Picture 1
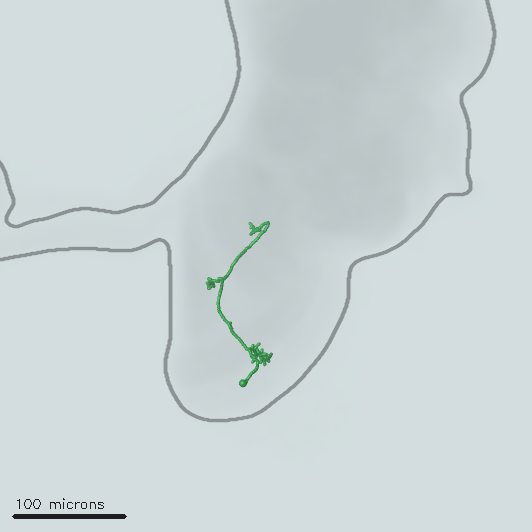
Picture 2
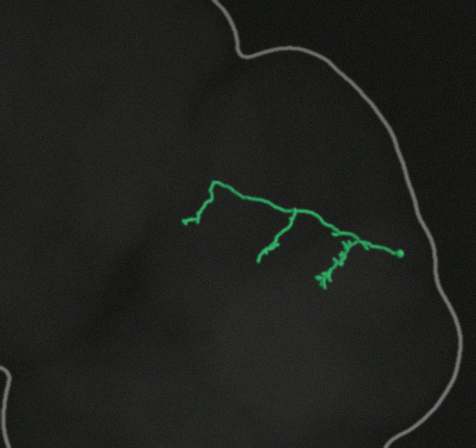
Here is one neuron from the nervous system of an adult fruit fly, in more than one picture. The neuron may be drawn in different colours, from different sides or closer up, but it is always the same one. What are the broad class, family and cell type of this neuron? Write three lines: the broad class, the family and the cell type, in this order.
optic-lobe intrinsic neuron
TmY
TmY9b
